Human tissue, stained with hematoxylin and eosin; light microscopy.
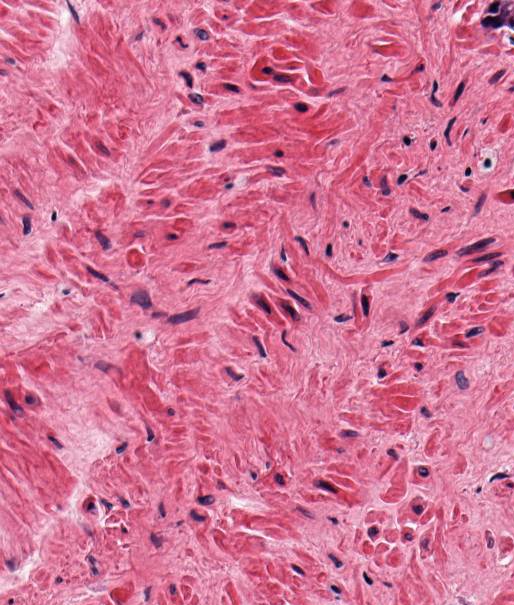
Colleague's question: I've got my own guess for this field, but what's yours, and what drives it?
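What you are looking at is fibromuscular stroma. Across the field, smooth muscle bundles interlace in many directions, and their cytoplasm is strongly eosinophilic. Look at the centre, where cells are cut lengthwise: their nuclei are elongated with blunt, rounded ends. Between the bundles lies pale pink, loosely fibrillar collagen.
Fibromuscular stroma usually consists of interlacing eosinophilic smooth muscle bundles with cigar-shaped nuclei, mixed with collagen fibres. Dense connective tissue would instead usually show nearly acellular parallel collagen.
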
